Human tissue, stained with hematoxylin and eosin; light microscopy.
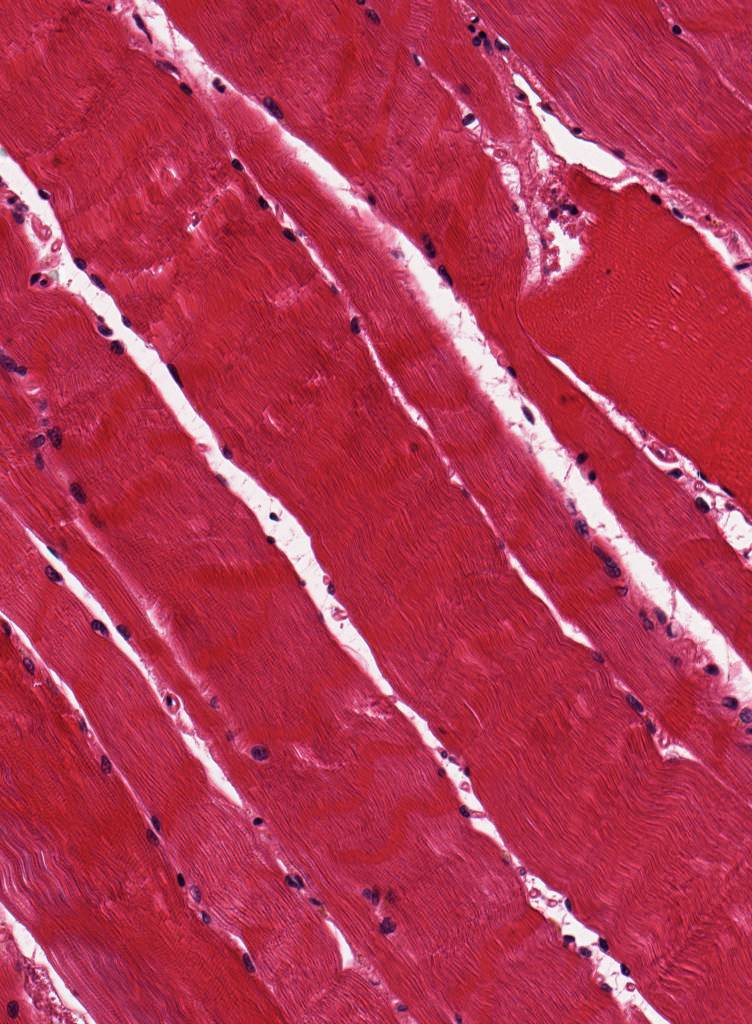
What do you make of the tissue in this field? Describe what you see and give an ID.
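Fine cross-striations run at right angles to the length of the fibres. Dark, flattened nuclei sit at the fibre edges, along the gaps between fibres. Eosin stains the fibre cytoplasm a deep, even red. Fat cells are absent throughout the field. This tissue is skeletal muscle.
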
